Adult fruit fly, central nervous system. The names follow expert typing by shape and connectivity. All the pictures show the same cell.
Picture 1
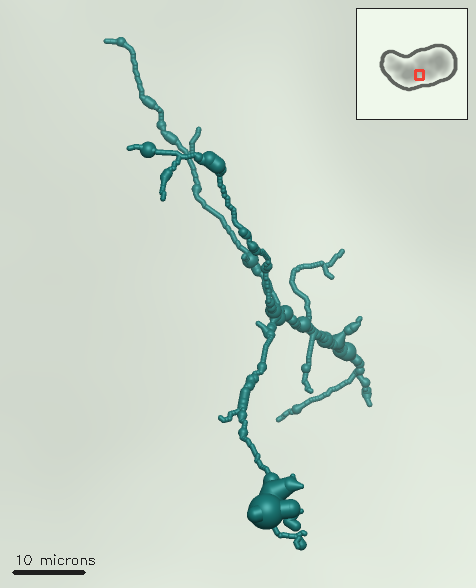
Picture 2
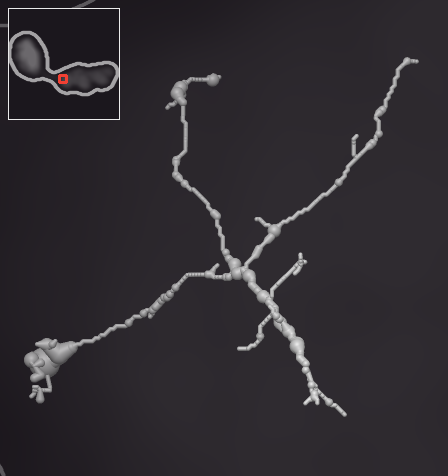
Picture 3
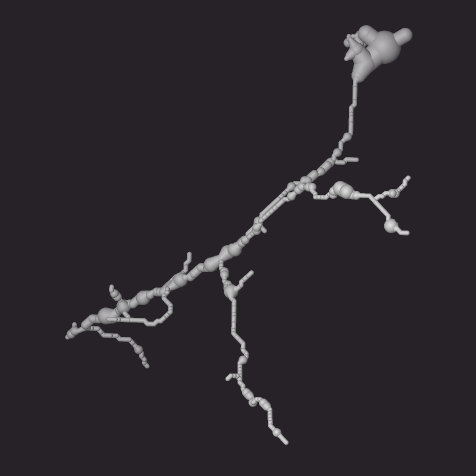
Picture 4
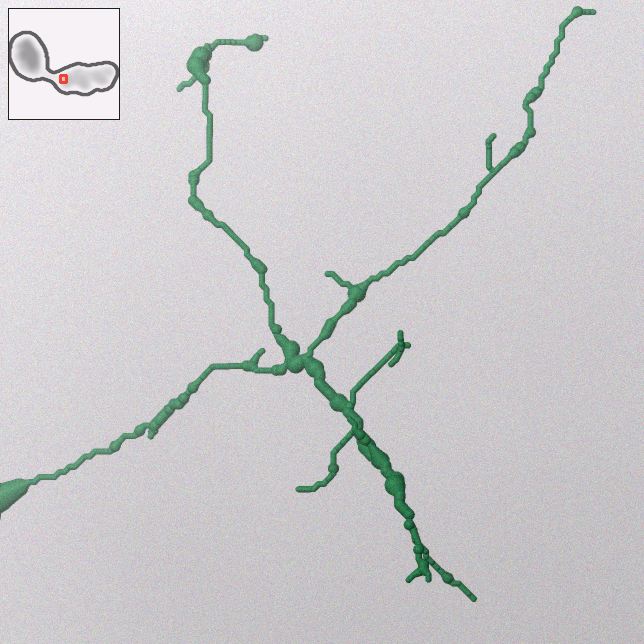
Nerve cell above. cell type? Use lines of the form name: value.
cell type: Ta depressor MN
